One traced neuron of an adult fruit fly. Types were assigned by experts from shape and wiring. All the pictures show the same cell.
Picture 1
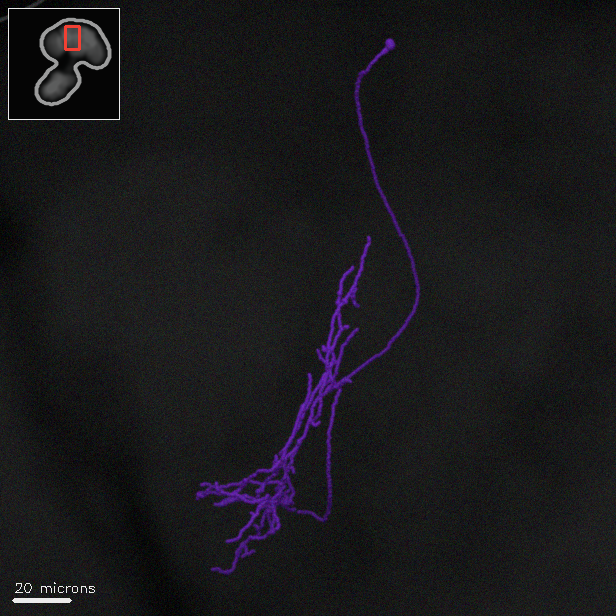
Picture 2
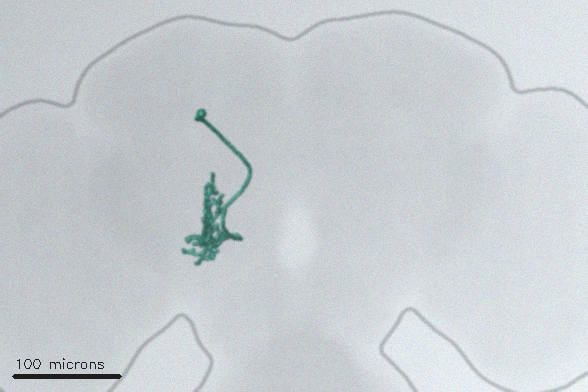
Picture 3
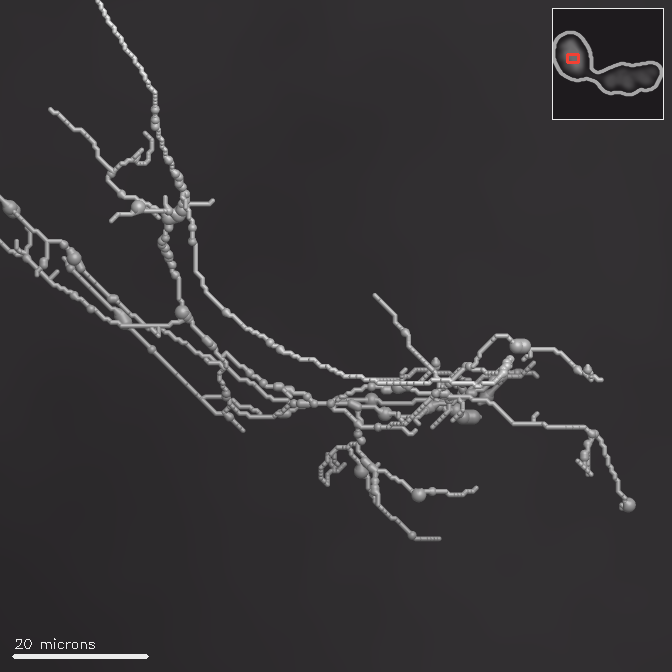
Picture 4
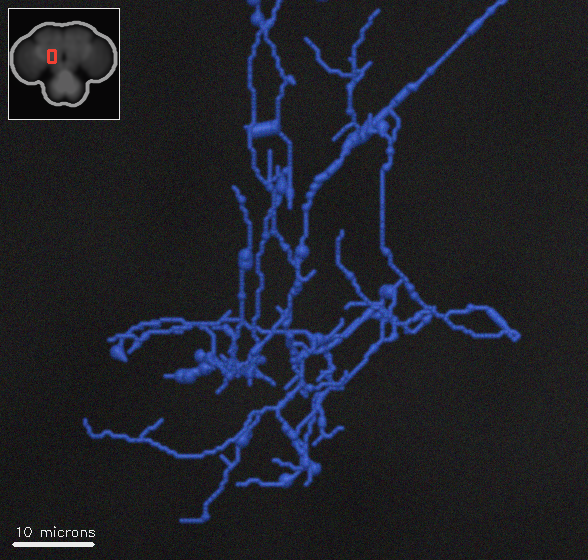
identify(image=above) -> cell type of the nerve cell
WED002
